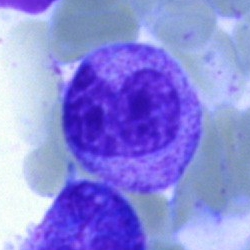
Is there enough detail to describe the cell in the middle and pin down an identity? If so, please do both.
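Outline: round and smooth. Nucleus position: toward the top of the cell, with most of the cytoplasm lying below it. Cytoplasm colour: pale lilac-blue. Cytoplasmic contents: fine purple granules. Name: metamyelocyte.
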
